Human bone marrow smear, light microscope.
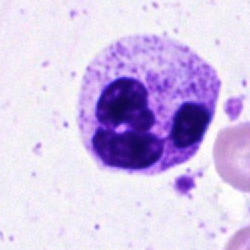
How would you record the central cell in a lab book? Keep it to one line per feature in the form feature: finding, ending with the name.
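Nucleus: split into several separate lobes
Chromatin: dense, staining dark purple
Cytoplasm: plenty of it, pale pinkish-lilac
Granules: purple ones scattered all through the cytoplasm
Name: segmented neutrophil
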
